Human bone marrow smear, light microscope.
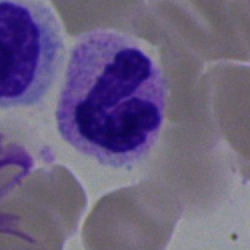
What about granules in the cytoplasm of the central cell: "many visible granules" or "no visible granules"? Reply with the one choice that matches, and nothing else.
Many visible granules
